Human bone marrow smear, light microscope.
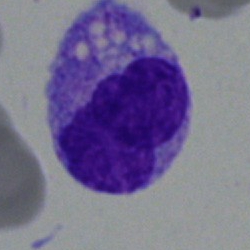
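Monocyte: an oval cell with a smooth edge. The nucleus occupies the lower and right part, leaving cytoplasm mainly above and to the left. The nuclear outline is irregular, its indentation giving a folded look; the chromatin is dark purple and dense.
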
